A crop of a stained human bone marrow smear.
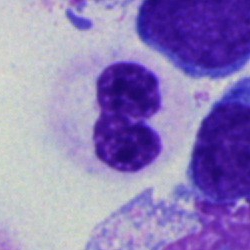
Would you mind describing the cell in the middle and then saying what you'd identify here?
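In this cell the nucleus sits roughly in the middle. Its chromatin is dark purple and coarsely clumped, and no nucleolus can be seen in either lobe. The cytoplasm contains no coarse granules. Name: segmented neutrophil.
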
